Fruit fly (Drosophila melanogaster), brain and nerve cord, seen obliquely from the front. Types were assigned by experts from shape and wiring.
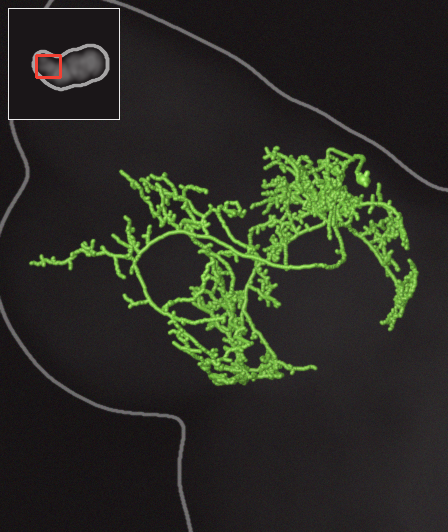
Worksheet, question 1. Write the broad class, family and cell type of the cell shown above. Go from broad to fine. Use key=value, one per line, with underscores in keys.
broad_class=nerve-cord intrinsic neuron
family=hemilineage 19B
cell_type=IN19B015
